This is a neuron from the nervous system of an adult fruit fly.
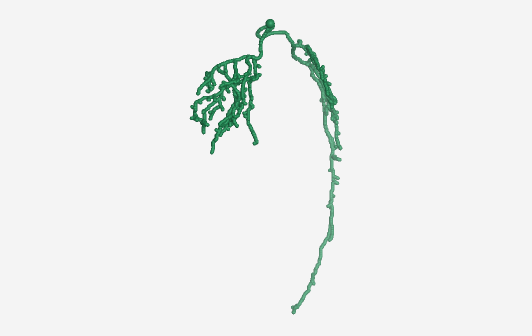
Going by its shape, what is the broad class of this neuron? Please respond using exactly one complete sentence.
This neuron belongs to the broad class optic-lobe intrinsic neuron.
